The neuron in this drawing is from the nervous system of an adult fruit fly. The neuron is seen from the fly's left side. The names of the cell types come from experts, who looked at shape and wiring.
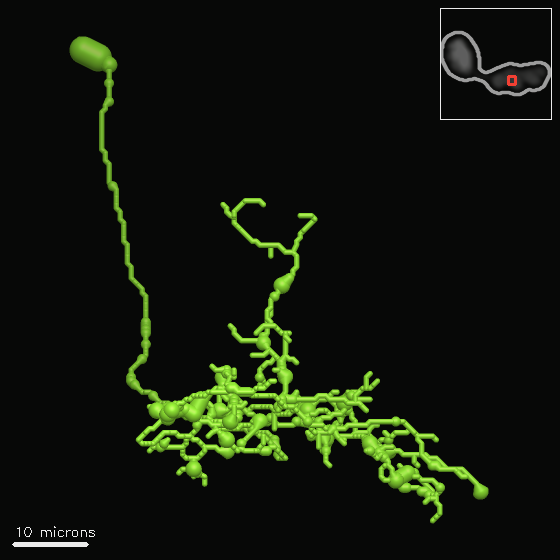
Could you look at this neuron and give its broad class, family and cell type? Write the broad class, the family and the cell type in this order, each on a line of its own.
nerve-cord intrinsic neuron
hemilineage 09A
IN09A094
